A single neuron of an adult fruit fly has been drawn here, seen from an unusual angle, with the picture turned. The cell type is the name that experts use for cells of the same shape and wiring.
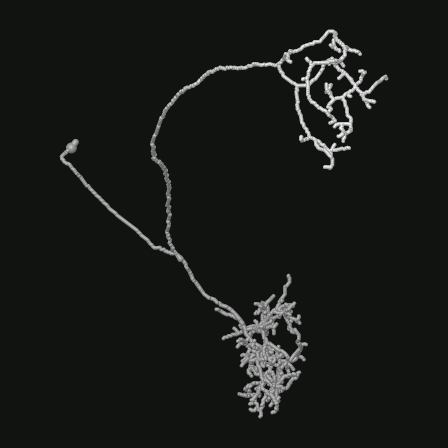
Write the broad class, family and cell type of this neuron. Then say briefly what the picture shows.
It is a central-brain intrinsic neuron. Its family is hemilineage DM6_ventral. It is of cell type WED166_a. Dozens of branch ends can be seen. As drawn here it is about as wide as it is tall.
